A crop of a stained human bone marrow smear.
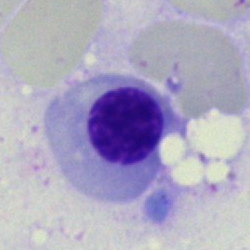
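Erythroblast in a stained bone marrow smear, with a smooth, rounded outline and no surface projections. You'll notice the chromatin is dark purple and coarsely clumped, with no nucleoli visible. The cytoplasm is broadest on the left side of the nucleus.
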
